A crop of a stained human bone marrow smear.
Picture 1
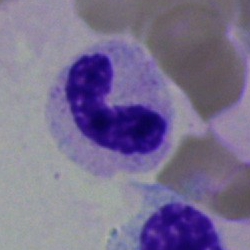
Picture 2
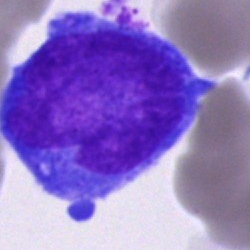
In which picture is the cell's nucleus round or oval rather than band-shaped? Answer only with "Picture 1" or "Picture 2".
Picture 2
